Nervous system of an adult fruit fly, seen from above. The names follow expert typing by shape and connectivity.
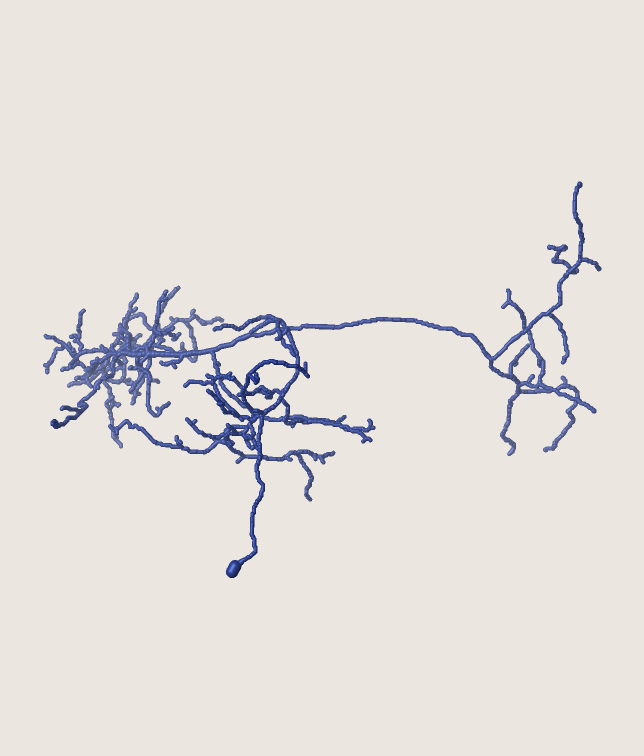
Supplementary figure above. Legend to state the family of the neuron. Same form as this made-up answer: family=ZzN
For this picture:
family=hemilineage VLPp2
